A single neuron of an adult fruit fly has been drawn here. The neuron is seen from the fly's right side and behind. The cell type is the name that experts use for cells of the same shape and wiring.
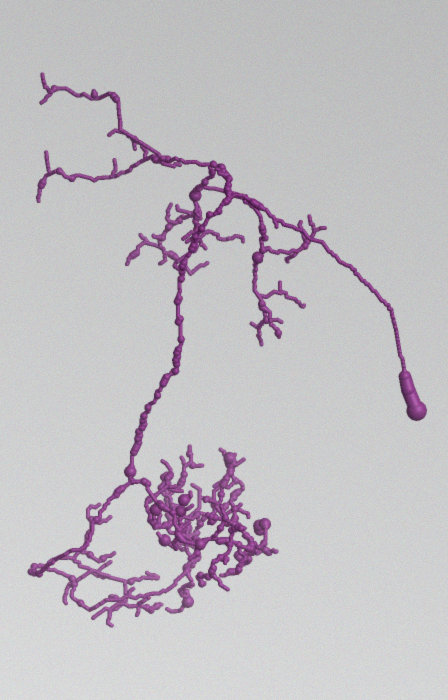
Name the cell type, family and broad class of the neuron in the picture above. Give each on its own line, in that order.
PAM01
class DAN
central-brain intrinsic neuron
